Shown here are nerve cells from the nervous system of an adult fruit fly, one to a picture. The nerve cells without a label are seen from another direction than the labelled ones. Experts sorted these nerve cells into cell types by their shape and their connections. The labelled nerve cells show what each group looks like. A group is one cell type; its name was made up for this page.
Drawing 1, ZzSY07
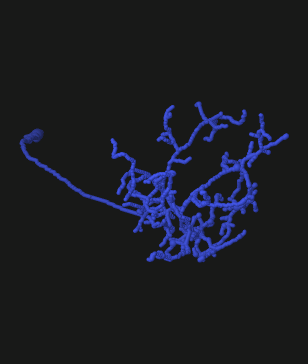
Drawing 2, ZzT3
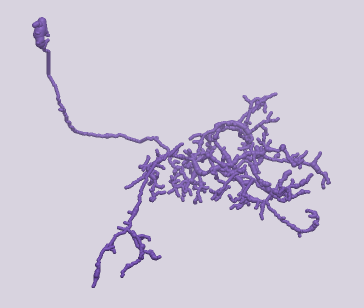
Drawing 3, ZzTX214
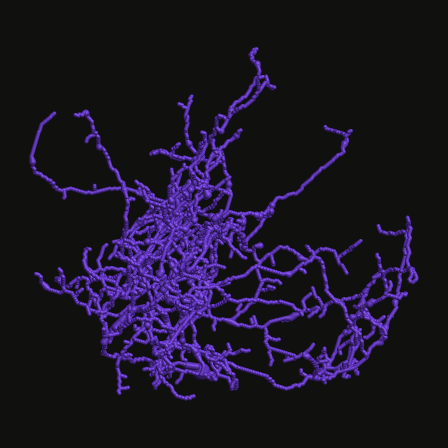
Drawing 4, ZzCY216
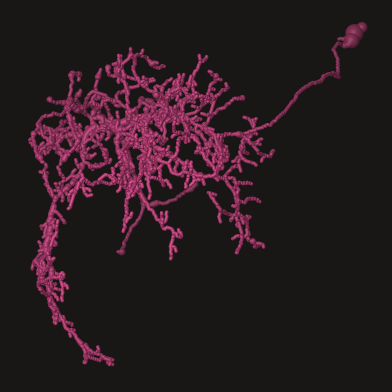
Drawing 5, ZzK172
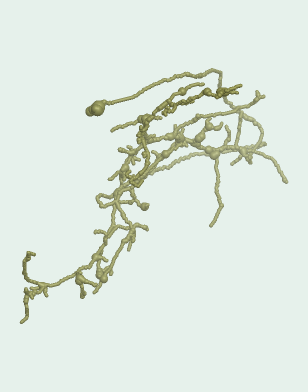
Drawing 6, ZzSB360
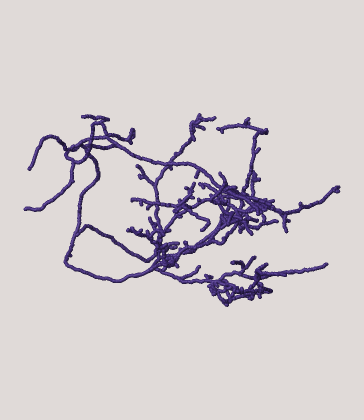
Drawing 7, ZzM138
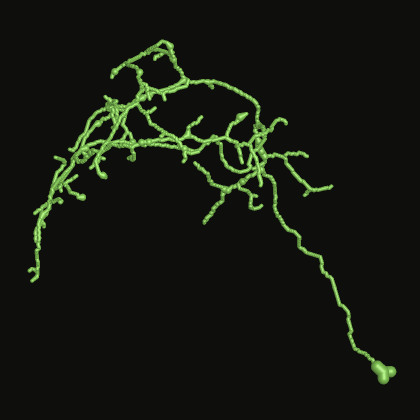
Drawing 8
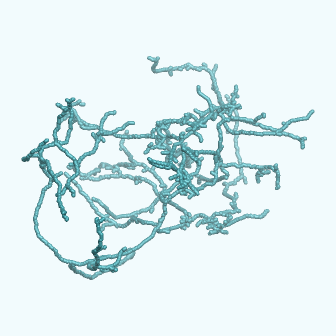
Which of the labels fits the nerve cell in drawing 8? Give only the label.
ZzSB360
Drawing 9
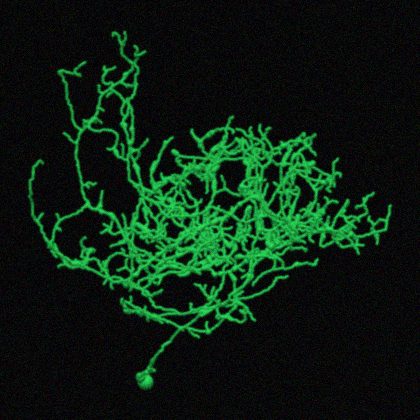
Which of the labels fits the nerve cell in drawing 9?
ZzTX214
